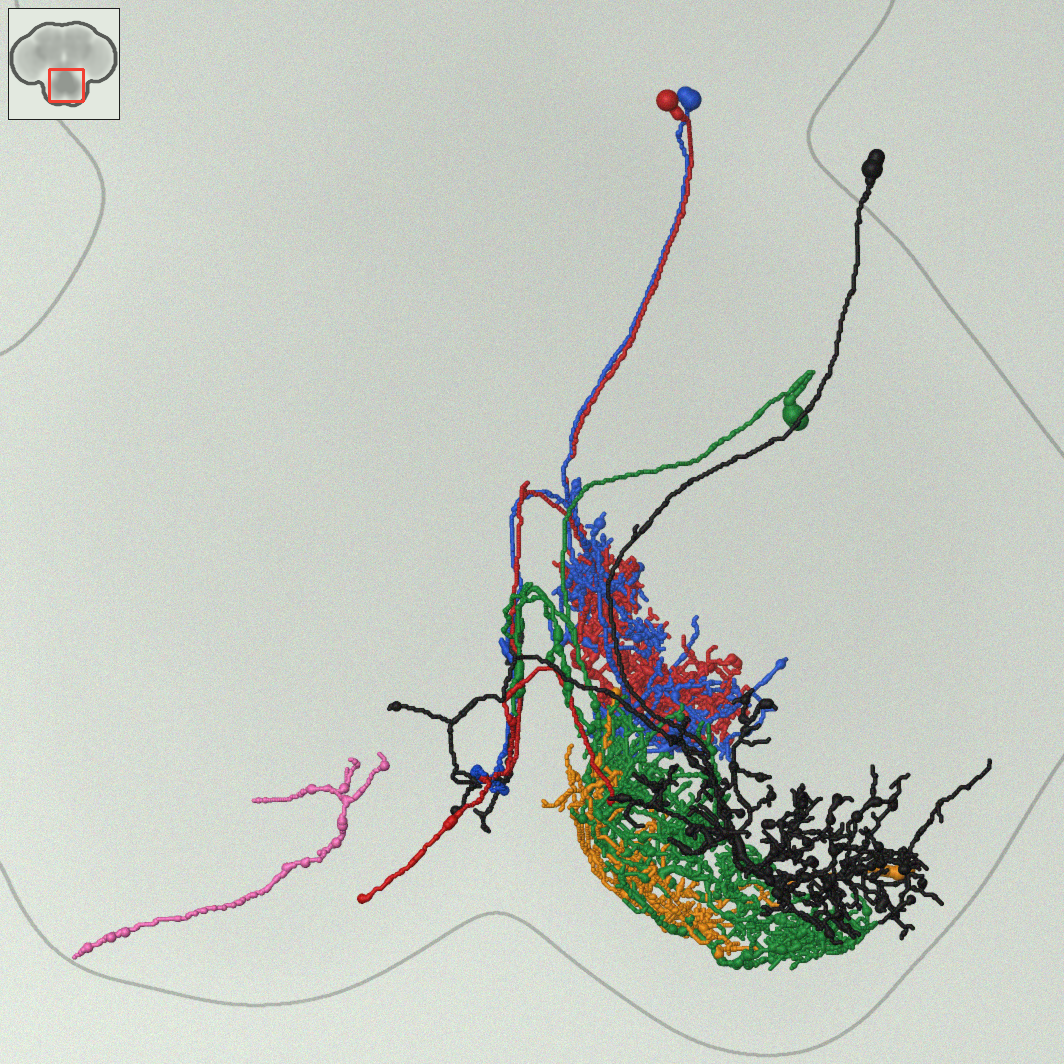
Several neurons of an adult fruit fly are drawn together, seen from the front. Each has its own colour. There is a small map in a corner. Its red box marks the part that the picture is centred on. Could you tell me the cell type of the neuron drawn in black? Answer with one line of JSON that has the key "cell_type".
{"cell_type": "IN23B056"}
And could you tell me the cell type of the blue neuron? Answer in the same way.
{"cell_type": "IN23B046"}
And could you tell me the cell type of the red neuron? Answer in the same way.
{"cell_type": "IN23B025"}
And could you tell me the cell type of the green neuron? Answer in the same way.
{"cell_type": "IN23B020"}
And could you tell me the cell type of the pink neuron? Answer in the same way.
{"cell_type": "SNta29"}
